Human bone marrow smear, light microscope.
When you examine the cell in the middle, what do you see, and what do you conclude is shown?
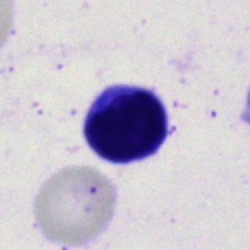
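As for the outline, it is round and smooth. Turning to the chromatin, it stains very dark blue-purple and appears dense throughout. A search for granules finds none anywhere in the cell. Finally, a slightly paler crescent runs along the upper left edge. The cell is a lymphocyte.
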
